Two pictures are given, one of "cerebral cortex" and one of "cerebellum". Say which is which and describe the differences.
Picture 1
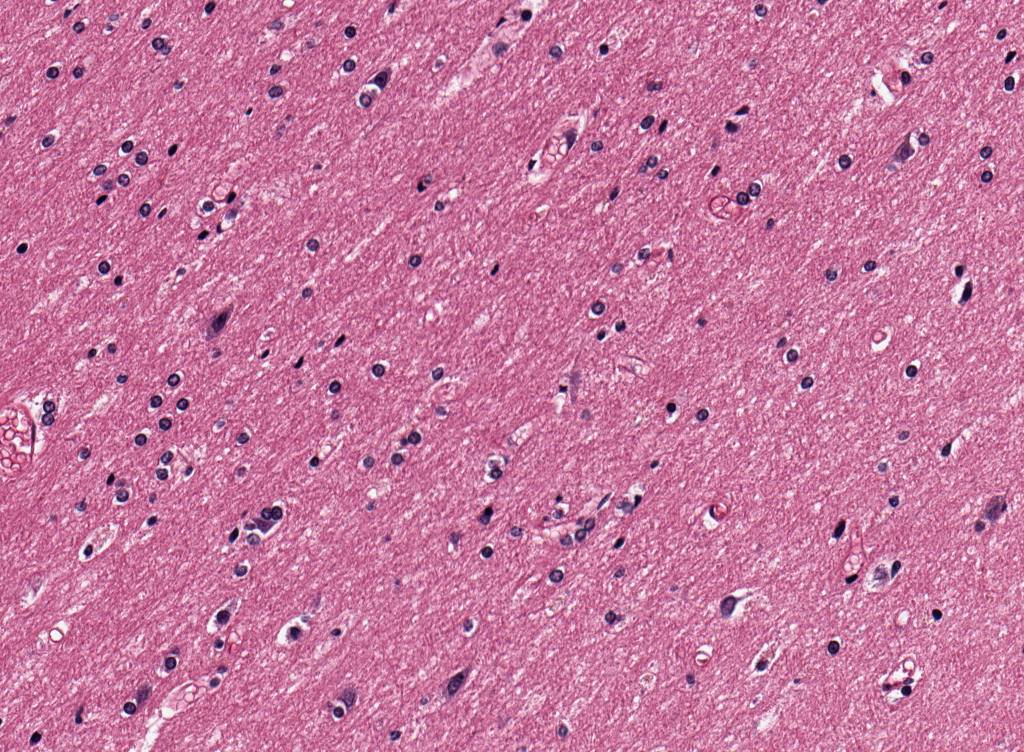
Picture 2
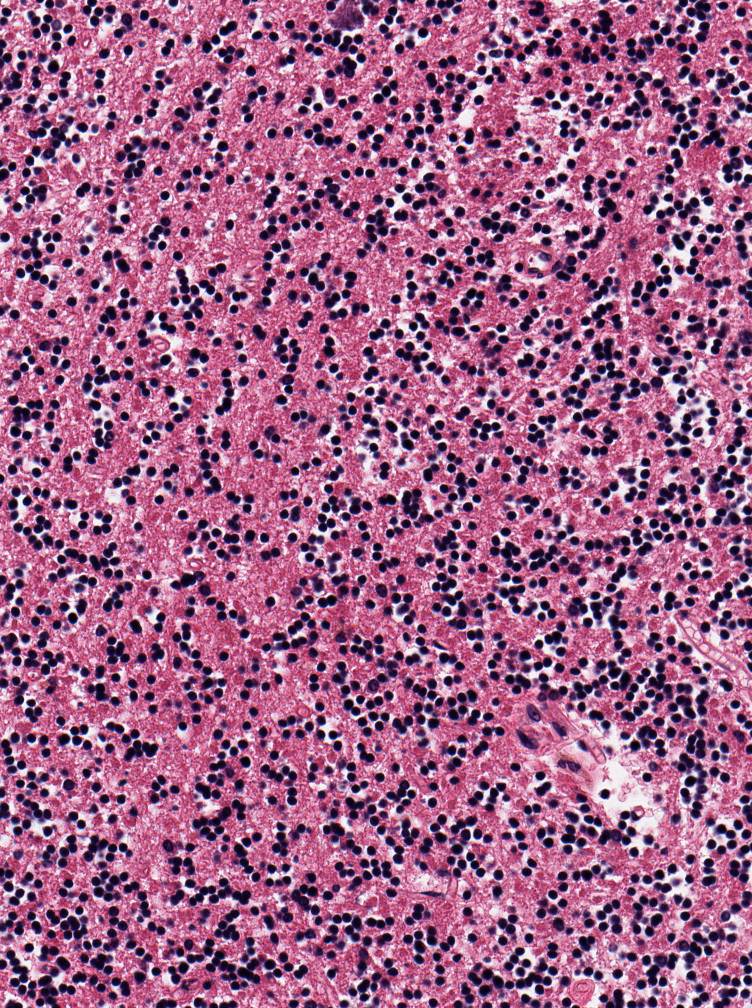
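Picture 1: cerebral cortex. Picture 2: cerebellum. Picture 1: pink, finely fibrillary tissue, with fibres running diagonally from lower left to upper right. Nuclei mostly small, round and dark-staining, many with a clear halo. No epithelium, glands or fat cells anywhere in the field. Small clear spaces around many nuclei and vessels, plus slit-like gaps along the fibres, consistent with retraction artefact. Picture 2: small round dark nuclei, densely and fairly evenly scattered over the whole field, forming no glands, layers or other units. Nuclei uniform, round and deeply basophilic, with little or no visible cytoplasm. Small thin-walled vessel in a clear space, lower right. Many nuclei in small clear haloes, consistent with shrinkage artefact.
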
